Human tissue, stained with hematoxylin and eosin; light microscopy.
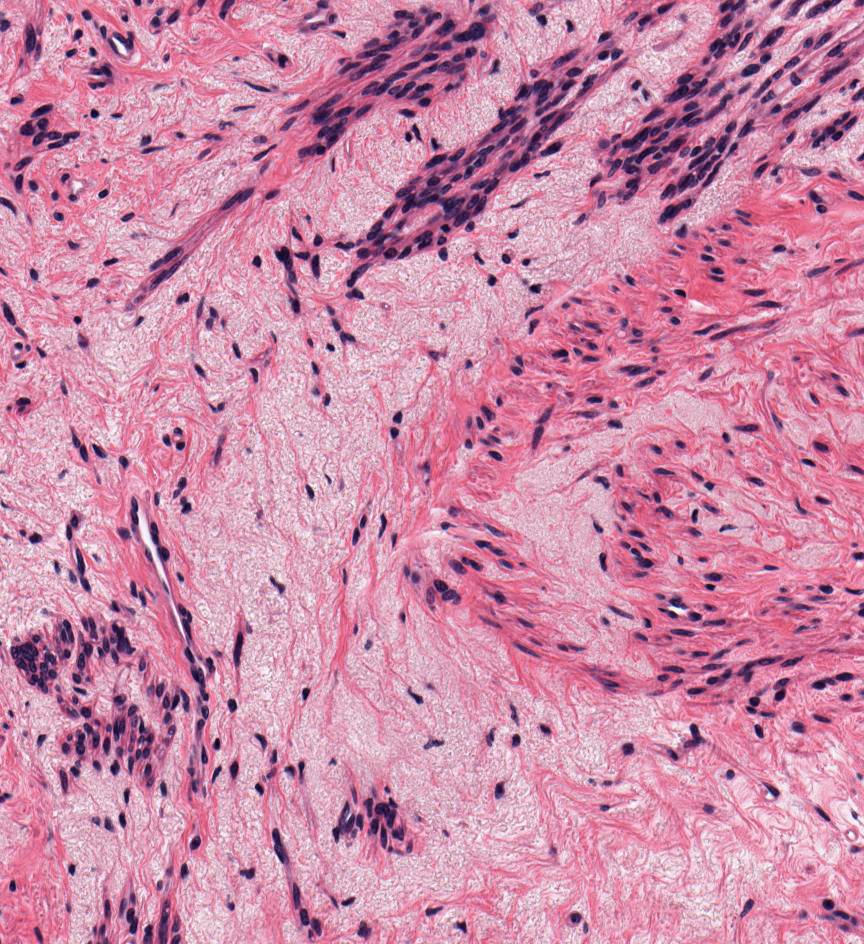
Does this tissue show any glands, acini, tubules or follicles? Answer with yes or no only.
No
